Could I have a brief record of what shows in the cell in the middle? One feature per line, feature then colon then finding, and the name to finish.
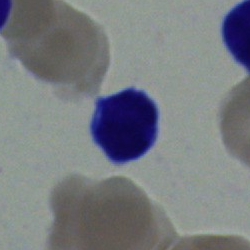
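Shape: roughly round, a few edges slightly flattened, it seems
Stain: the whole cell an even deep blue-violet
Rim: no distinct paler cytoplasm around the dark stain, as far as I can see
Vacuoles: none visible
So the name: lymphocyte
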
